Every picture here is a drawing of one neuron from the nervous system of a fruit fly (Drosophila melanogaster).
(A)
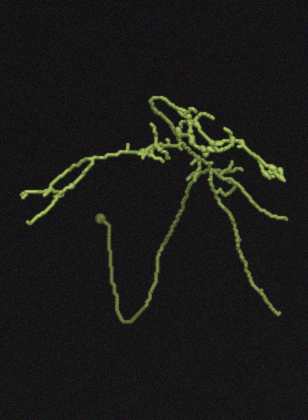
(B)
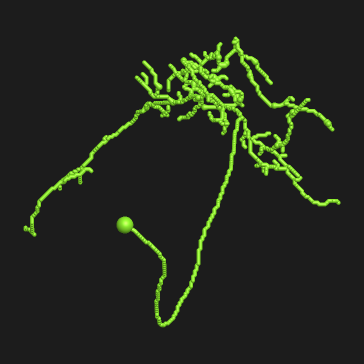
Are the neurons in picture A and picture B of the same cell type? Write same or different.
same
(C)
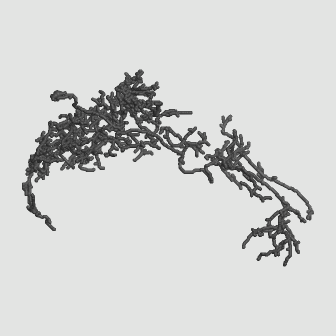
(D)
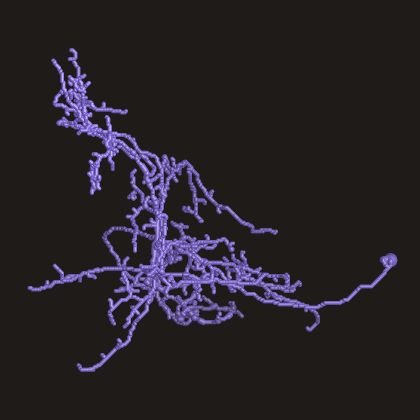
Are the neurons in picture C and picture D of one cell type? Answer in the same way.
different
